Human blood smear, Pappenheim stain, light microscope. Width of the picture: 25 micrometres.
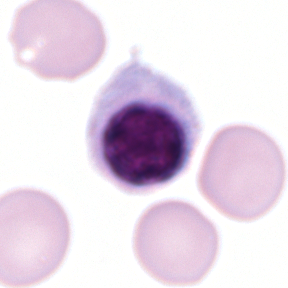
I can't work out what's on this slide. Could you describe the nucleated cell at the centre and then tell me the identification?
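Round in outline and about 7 micrometres across, the nucleus sits off-centre in the lower part of the cell. Its chromatin is dark purple and coarsely clumped. The cytoplasm is widest above the nucleus, and a small knob-like projection sticks out from the top edge of the cell. The name of this cell is normoblast.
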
